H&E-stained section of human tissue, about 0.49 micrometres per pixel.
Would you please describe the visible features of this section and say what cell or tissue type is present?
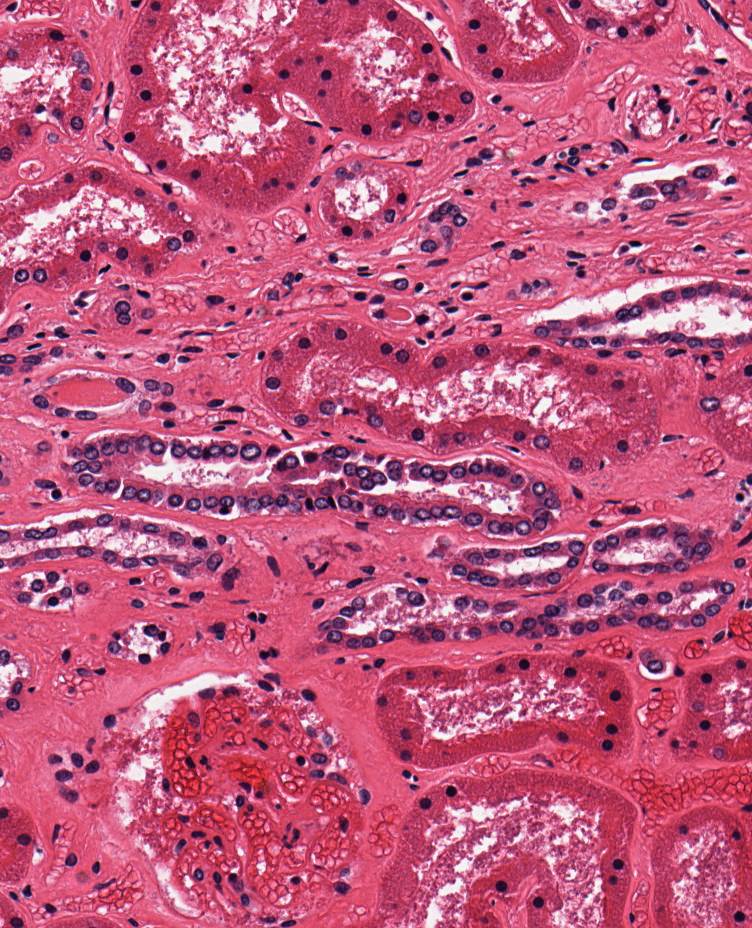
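First, the middle: a horizontal band of smaller tubules with crowded dark nuclei, larger pink tubules above and below. Cells in the larger tubules have abundant granular eosinophilic cytoplasm and round, evenly spaced nuclei. The smaller ones have cuboidal cells whose round dark nuclei sit close, with little cytoplasm between. Thin-walled channels packed with red blood cells stand out most at lower left and right. This is renal cortex.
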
